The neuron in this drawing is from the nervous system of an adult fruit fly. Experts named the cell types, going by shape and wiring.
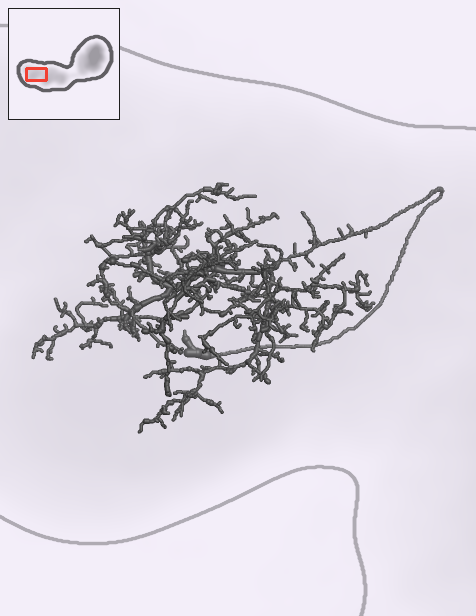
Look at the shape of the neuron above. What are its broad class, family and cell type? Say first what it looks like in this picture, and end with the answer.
The cell body can be seen in the middle of the picture. In this view it is wider than it is tall. This is a nerve-cord intrinsic neuron. The family is hemilineage 06B. The cell type is IN06B029.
